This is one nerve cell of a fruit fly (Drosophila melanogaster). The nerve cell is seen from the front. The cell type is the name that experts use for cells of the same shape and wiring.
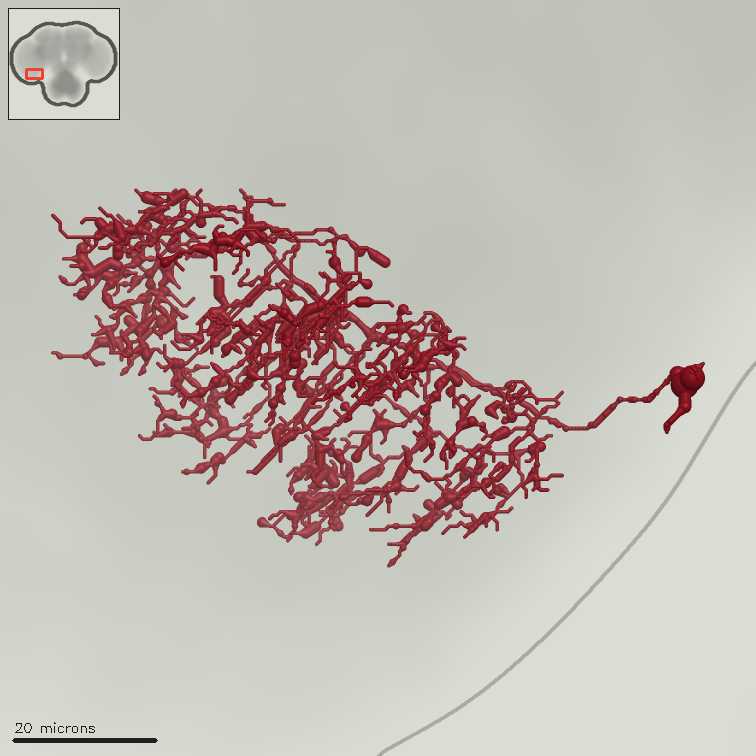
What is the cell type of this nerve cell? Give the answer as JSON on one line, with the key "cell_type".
{"cell_type": "Pm3"}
